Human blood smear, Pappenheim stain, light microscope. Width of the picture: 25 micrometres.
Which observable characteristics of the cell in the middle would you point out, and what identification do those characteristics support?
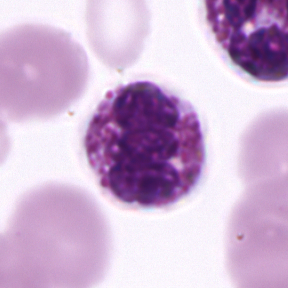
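Measuring about 11 micrometres across, the cell has a nucleus divided into about three lobes stacked from top to bottom. Its chromatin is dark purple and coarsely clumped. Coarse granules crowd the cytoplasm around the nucleus; they are dark purple-red rather than orange. This cell is an eosinophil.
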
